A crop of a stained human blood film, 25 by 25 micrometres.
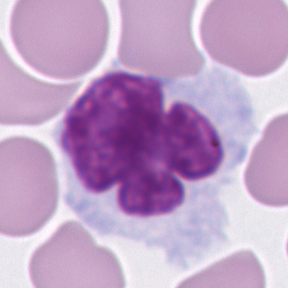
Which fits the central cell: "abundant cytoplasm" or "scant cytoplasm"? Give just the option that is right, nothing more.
Abundant cytoplasm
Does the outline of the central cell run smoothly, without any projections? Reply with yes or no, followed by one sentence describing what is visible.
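No. The cell's outer edge is irregular and ragged rather than smoothly round.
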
